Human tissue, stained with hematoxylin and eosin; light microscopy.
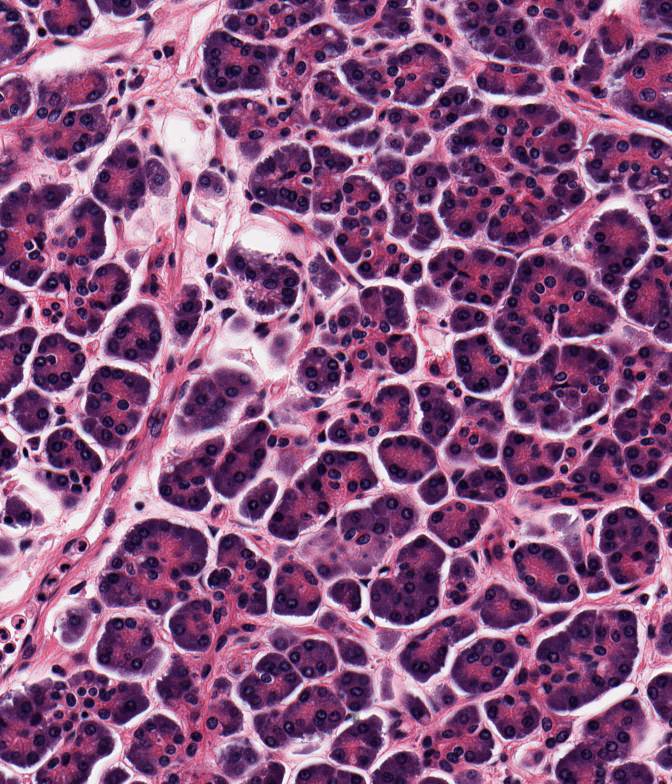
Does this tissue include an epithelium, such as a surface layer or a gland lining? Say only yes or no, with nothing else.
Yes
